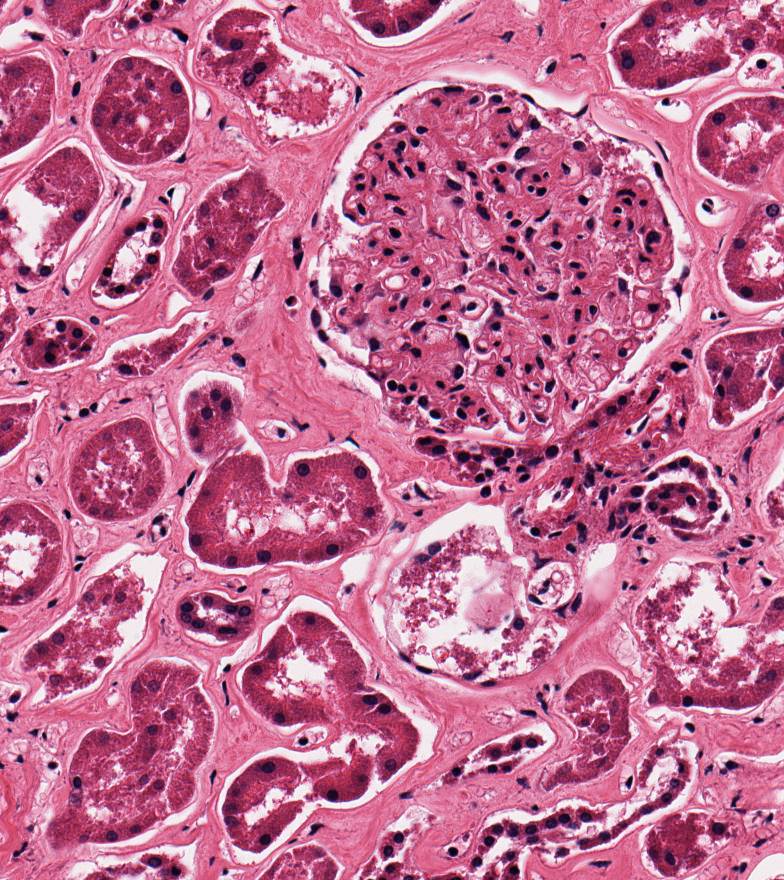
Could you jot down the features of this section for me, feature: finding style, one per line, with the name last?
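Glomerulus: just one, large and rounded, upper centre-right, with tubules on all sides
Tubules: mostly lined by cuboidal cells with deeply eosinophilic granular cytoplasm and round dark nuclei
Clefts: thin and white, left where the epithelium of many tubules has shrunk away from the stroma
Fat: no fat cells anywhere in the field
Conclusion: renal cortex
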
